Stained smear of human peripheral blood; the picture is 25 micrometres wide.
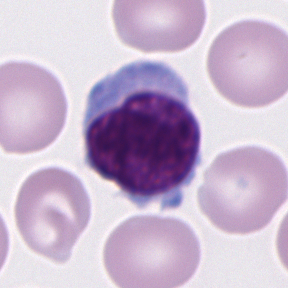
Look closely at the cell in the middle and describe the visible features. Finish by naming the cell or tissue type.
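You'll notice a few small ragged tags of cytoplasm poking out from the lower edge. The chromatin's dark purple and coarsely clumped, no distinct nucleolus shows, and there aren't any granules in the cytoplasm. It's a typical lymphocyte.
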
